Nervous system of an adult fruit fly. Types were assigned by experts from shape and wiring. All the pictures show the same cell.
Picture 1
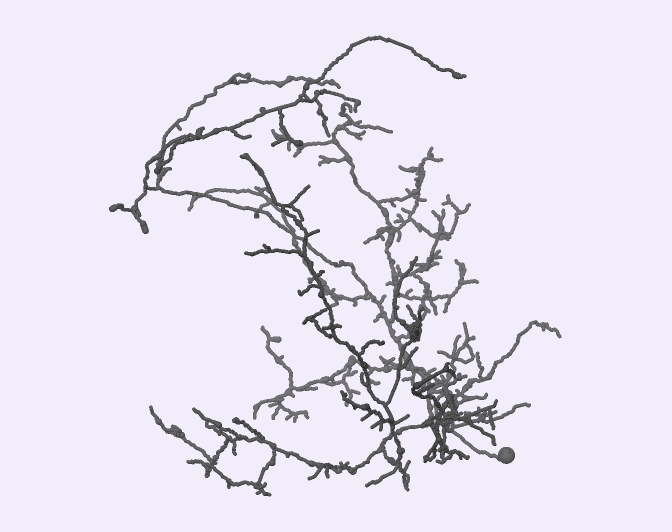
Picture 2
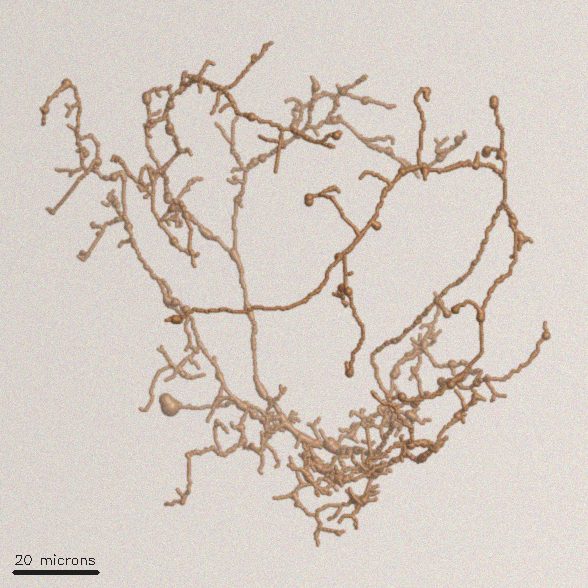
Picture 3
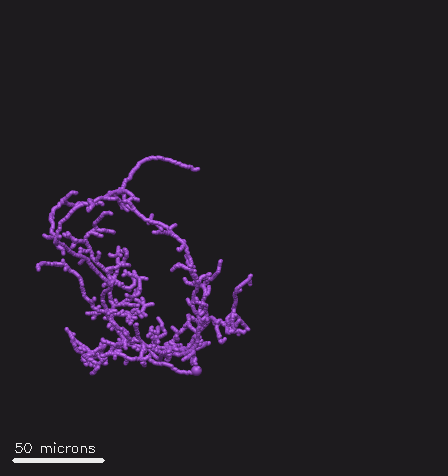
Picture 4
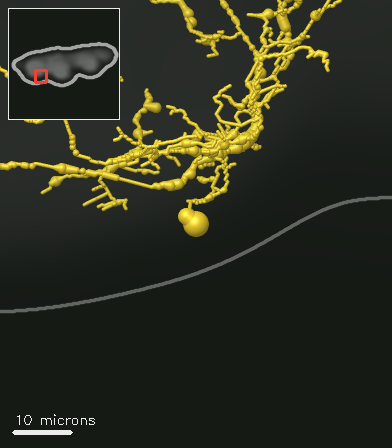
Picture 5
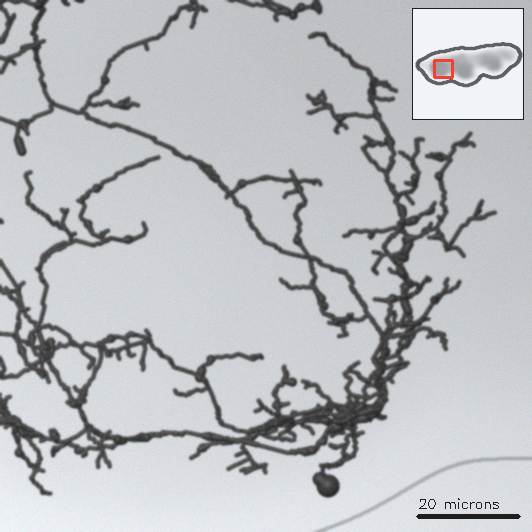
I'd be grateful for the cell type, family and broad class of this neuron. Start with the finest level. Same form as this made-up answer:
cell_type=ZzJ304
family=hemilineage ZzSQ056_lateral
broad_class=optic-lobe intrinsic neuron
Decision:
cell_type=IN04B050
family=hemilineage 04B
broad_class=nerve-cord intrinsic neuron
